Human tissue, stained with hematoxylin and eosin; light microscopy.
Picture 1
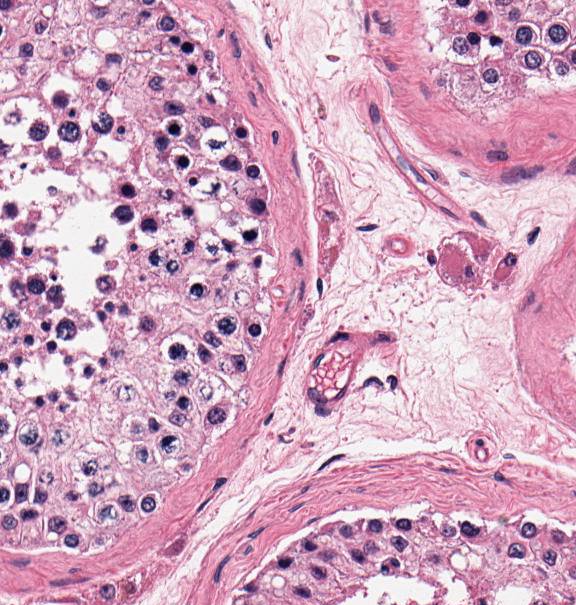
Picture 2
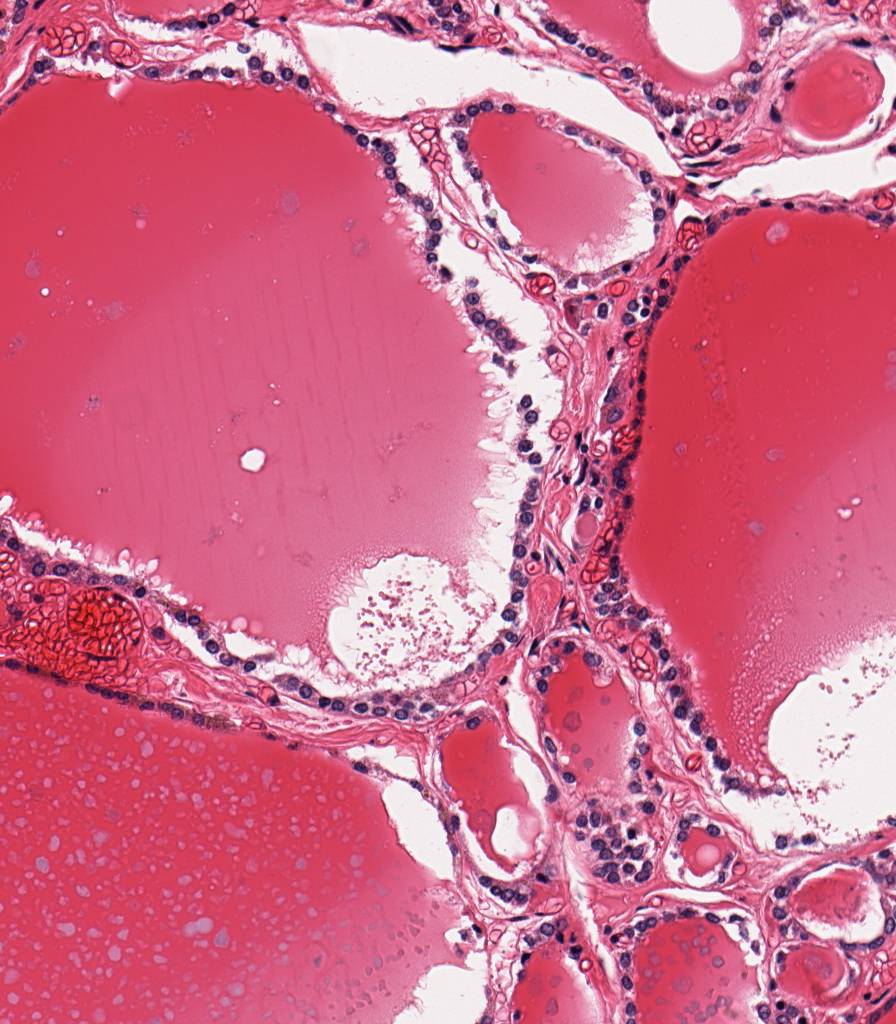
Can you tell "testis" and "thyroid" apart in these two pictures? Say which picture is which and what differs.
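The testis appears in picture 1, the thyroid in picture 2. In the testis, parts of several rounded tubules are separated by pale connective tissue through the centre; the largest, in the left half, is filled with many layers of rounded cells with dark round nuclei. In the thyroid, the colloid of the large upper-left follicle has small clear vacuoles along its edge beside the lining on the right and lower sides.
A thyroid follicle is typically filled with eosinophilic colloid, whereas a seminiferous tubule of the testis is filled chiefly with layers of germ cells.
Each thyroid follicle is lined by one layer of flattened to low cuboidal epithelial cells with small, dark, round nuclei in scant cytoplasm.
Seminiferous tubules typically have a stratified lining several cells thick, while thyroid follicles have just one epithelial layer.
Leydig cells with abundant deep pink cytoplasm form a small cluster in the testis connective tissue right of centre.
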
